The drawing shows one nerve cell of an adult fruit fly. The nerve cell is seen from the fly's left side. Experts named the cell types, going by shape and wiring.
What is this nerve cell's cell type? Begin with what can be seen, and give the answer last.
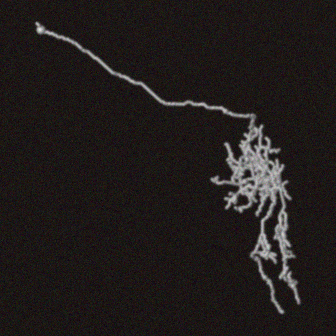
Its cell body lies at the upper left of the picture. The picture shows dozens of branch ends. Its broad class is optic-lobe intrinsic neuron. The cell type is Tm24.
